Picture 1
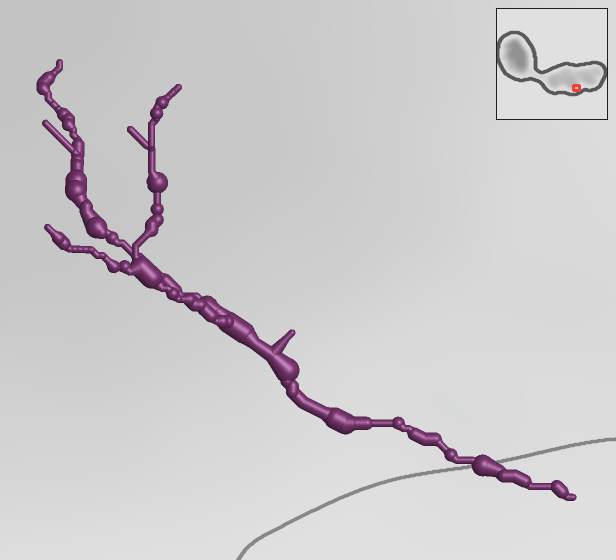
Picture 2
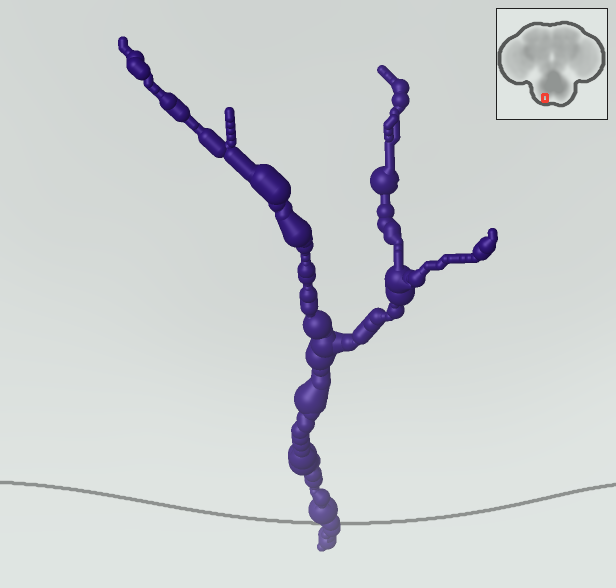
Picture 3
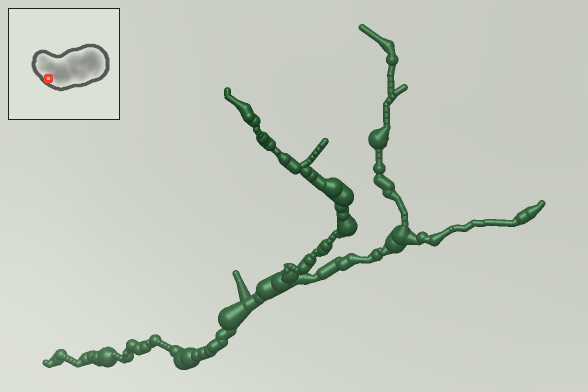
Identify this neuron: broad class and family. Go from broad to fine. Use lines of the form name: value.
broad class: sensory neuron entering the nerve cord
family: class mechanosensory proprioceptive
